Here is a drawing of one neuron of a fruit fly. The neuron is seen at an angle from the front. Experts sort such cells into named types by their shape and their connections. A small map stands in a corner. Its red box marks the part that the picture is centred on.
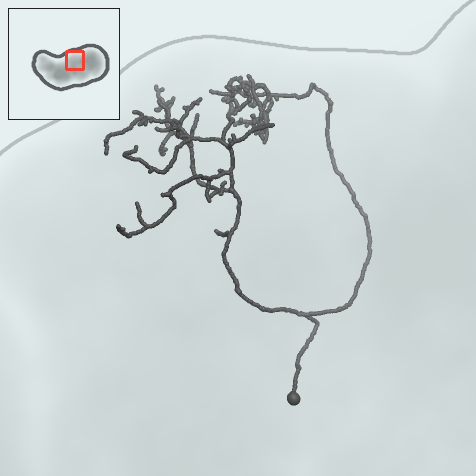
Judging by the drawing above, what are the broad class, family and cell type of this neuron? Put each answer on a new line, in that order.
central-brain intrinsic neuron
hemilineage CREl1
SLP240_b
